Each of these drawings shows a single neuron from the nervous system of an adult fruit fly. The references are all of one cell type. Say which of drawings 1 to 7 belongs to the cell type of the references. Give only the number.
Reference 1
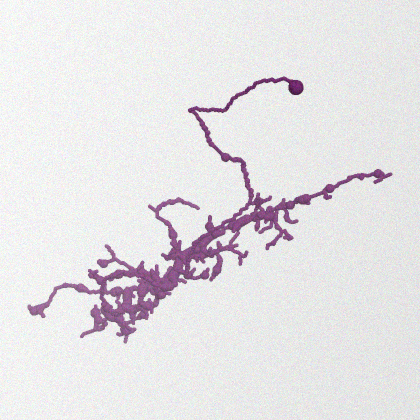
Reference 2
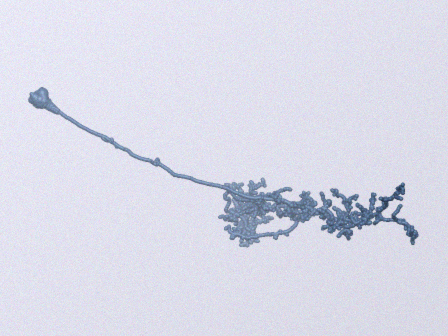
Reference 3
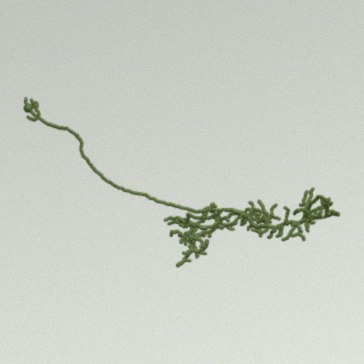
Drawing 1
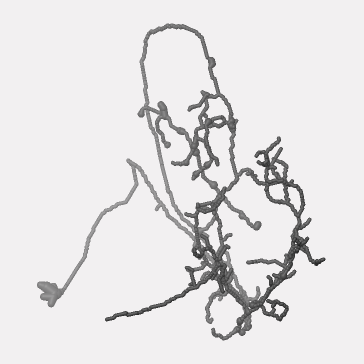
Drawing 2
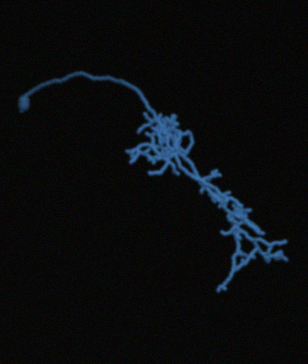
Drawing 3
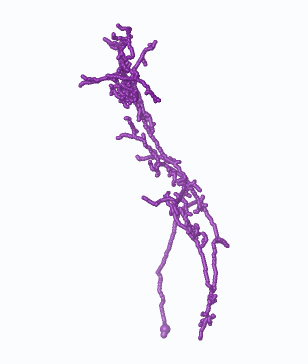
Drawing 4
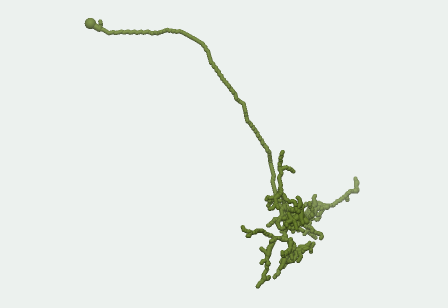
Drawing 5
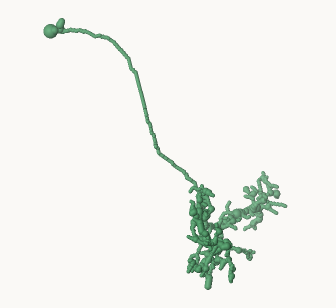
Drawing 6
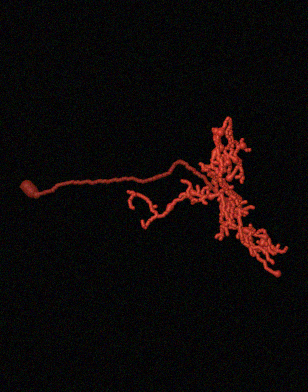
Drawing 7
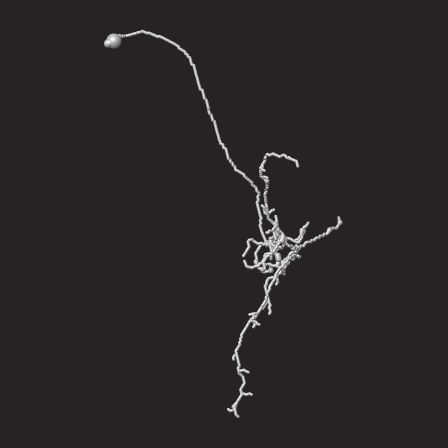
5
